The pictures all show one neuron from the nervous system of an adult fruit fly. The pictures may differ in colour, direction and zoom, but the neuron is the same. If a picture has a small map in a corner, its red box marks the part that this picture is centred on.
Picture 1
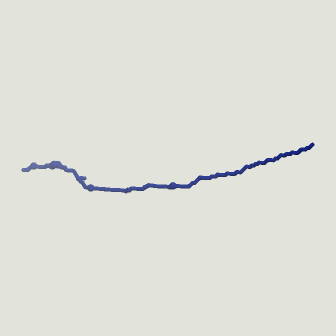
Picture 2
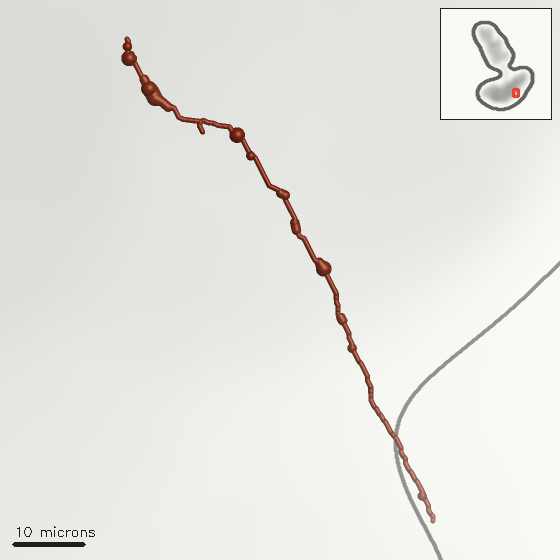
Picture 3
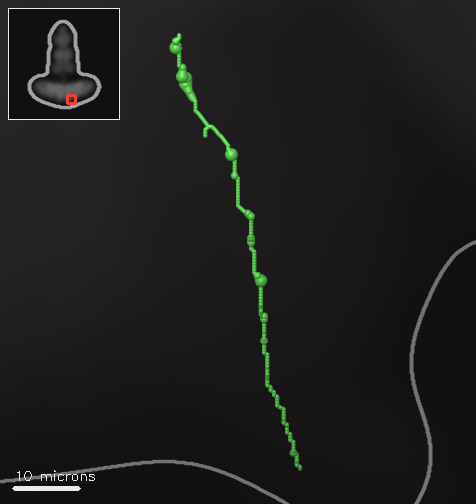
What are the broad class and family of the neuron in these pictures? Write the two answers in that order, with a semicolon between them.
sensory neuron entering the brain; class mechanosensory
